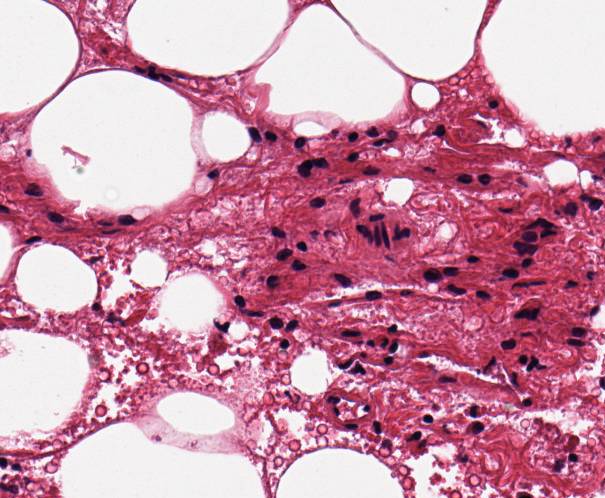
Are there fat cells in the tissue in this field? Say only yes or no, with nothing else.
Yes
